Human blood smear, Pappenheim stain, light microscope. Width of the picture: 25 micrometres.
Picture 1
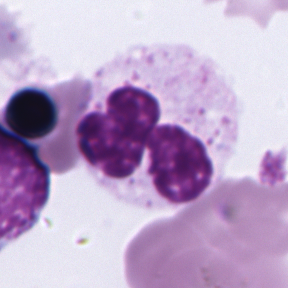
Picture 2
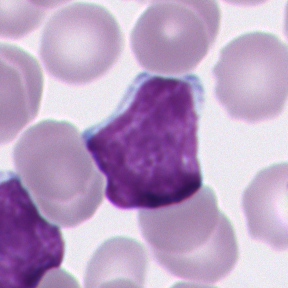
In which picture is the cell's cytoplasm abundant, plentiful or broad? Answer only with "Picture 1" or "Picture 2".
Picture 1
